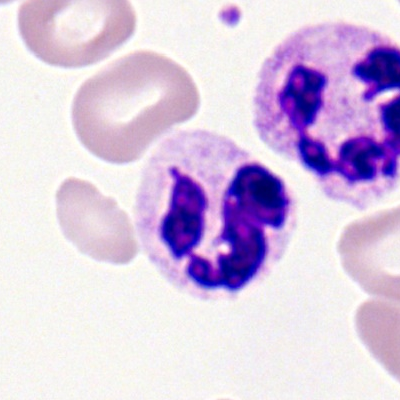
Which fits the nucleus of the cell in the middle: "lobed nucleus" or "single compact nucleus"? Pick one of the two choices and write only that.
Lobed nucleus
